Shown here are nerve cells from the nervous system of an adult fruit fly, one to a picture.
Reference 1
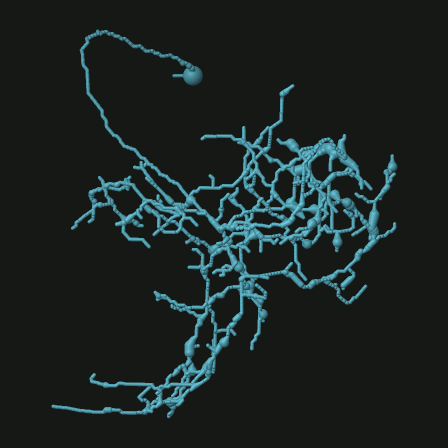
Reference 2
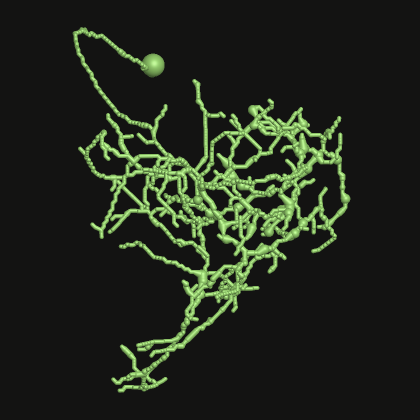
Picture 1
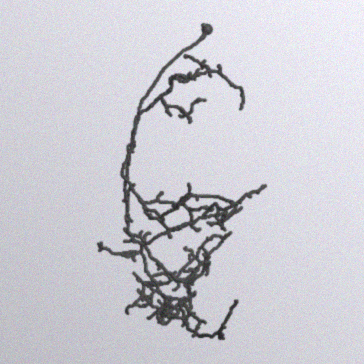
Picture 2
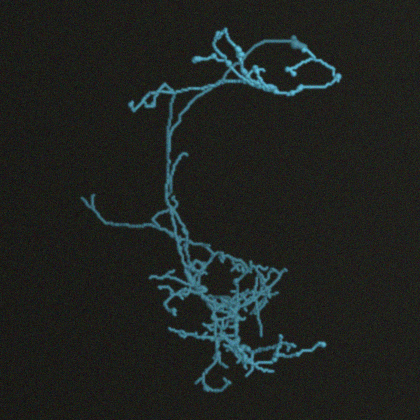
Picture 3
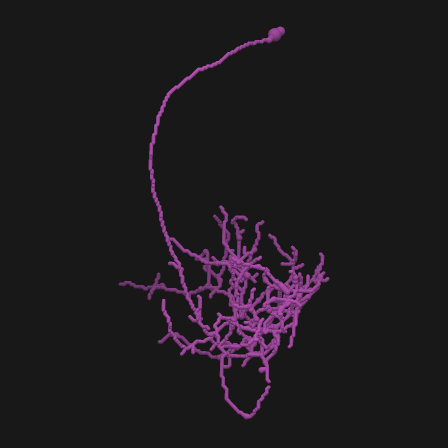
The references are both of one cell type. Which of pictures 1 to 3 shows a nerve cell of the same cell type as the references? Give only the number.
3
